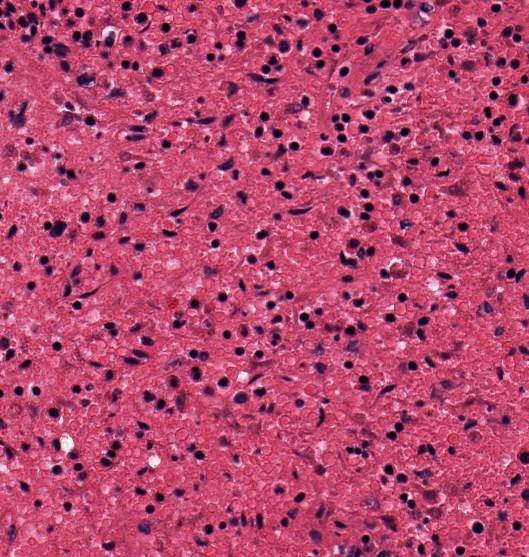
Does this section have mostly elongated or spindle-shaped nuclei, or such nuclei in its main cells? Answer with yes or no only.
No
